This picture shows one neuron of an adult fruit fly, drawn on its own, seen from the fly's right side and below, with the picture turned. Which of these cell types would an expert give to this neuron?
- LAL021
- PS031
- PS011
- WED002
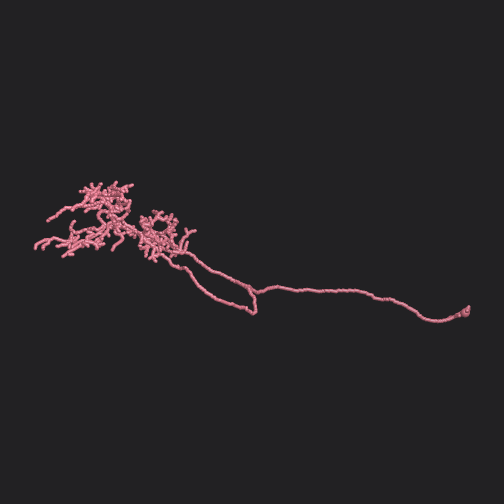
PS031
